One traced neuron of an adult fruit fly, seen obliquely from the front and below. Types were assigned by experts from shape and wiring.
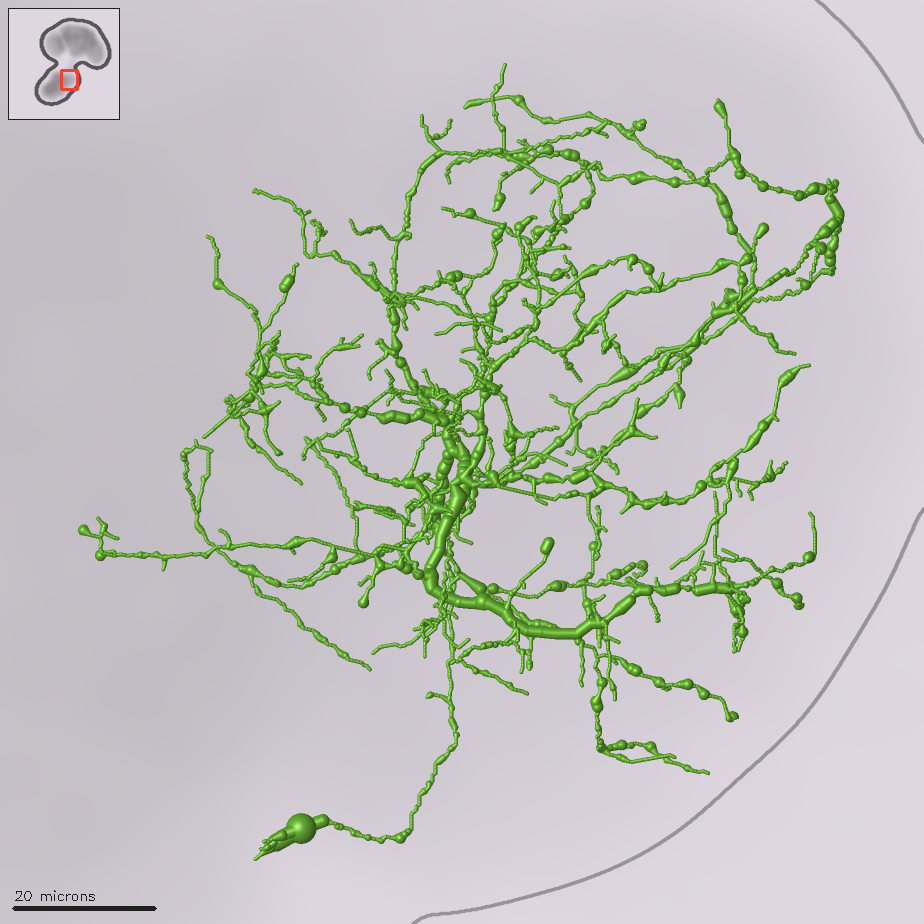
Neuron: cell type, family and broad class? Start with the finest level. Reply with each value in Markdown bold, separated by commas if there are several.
**IN04B009**, **hemilineage 04B**, **nerve-cord intrinsic neuron**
